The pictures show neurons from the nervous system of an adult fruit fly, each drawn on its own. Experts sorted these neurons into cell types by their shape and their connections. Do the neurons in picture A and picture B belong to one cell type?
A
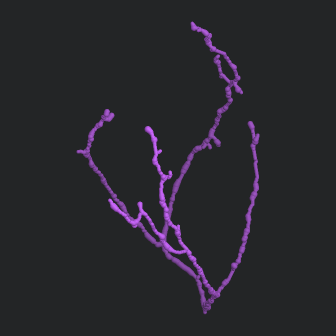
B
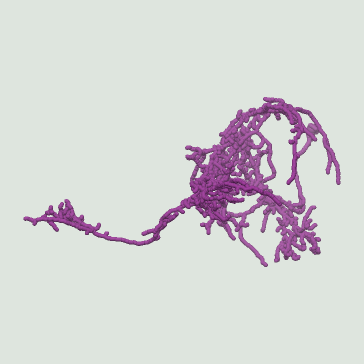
no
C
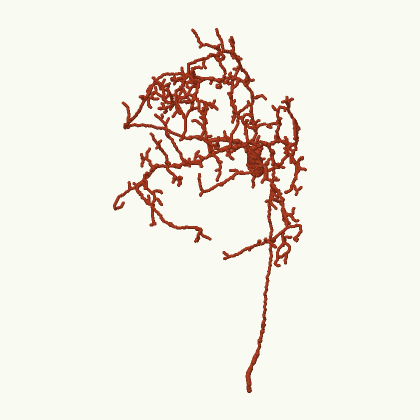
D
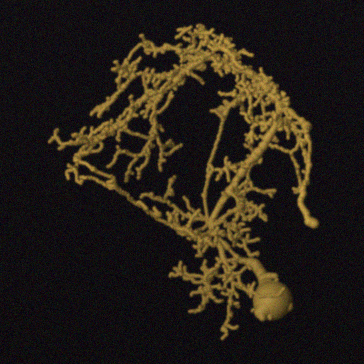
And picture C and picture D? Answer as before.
yes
